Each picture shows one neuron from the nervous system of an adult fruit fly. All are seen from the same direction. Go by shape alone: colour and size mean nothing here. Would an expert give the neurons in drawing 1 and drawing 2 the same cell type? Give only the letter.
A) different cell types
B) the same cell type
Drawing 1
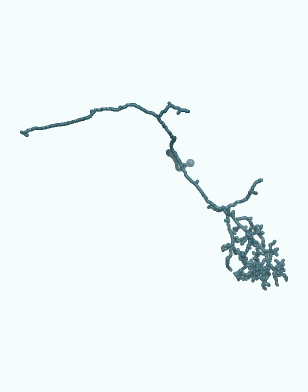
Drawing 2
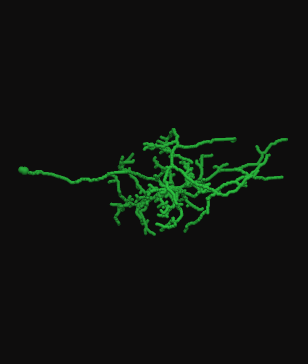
A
